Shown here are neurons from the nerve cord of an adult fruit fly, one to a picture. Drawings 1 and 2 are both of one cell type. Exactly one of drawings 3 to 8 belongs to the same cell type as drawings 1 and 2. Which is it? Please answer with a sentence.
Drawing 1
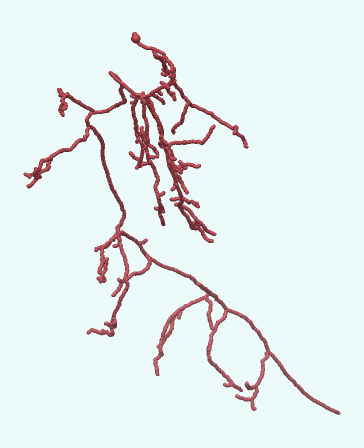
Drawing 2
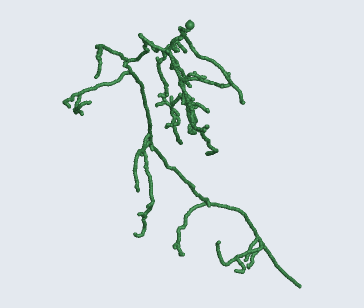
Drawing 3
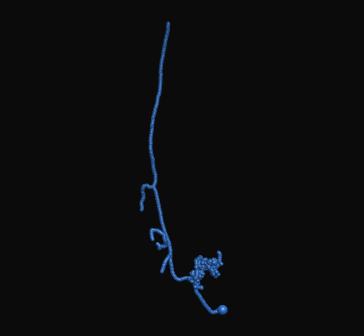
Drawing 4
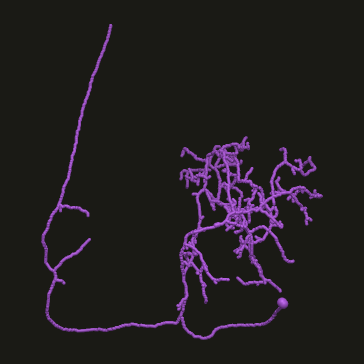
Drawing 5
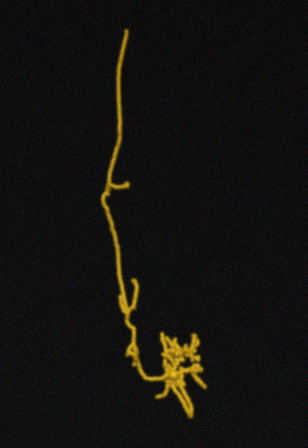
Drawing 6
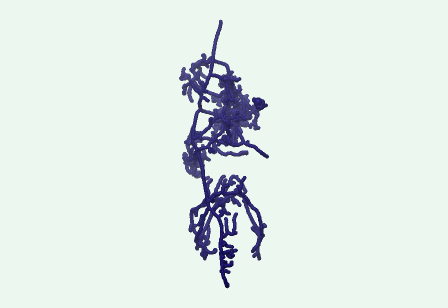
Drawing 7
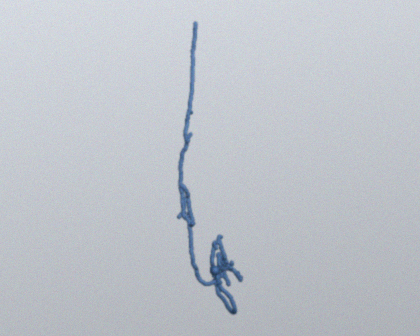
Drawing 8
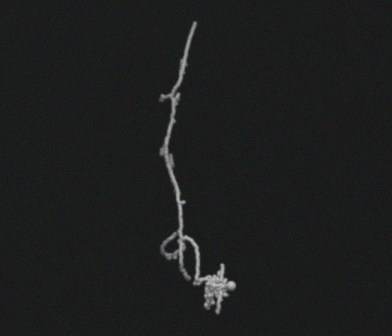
Drawing 8 is of the same cell type.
